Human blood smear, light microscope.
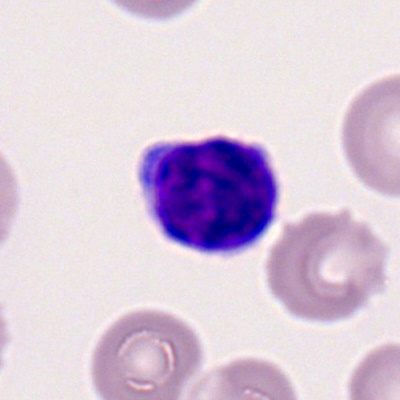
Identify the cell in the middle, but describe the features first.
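First, the nucleus: it fills almost the whole cell, leaving only a scant rim of cytoplasm. Next, the chromatin is dense and dark purple, gathered into coarse clumps. Then the cytoplasm, which holds no granules. Last, the outline is roughly round with a slightly uneven edge. This cell is a lymphocyte.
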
